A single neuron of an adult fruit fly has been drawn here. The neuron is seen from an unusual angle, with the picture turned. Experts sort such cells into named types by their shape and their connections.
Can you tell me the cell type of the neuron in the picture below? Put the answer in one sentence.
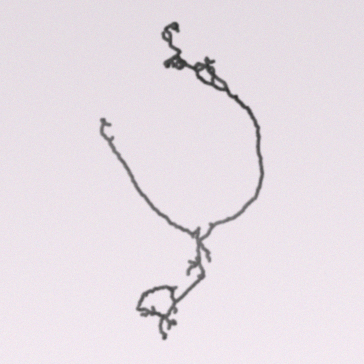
The cell type is KCa'b'-ap1.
